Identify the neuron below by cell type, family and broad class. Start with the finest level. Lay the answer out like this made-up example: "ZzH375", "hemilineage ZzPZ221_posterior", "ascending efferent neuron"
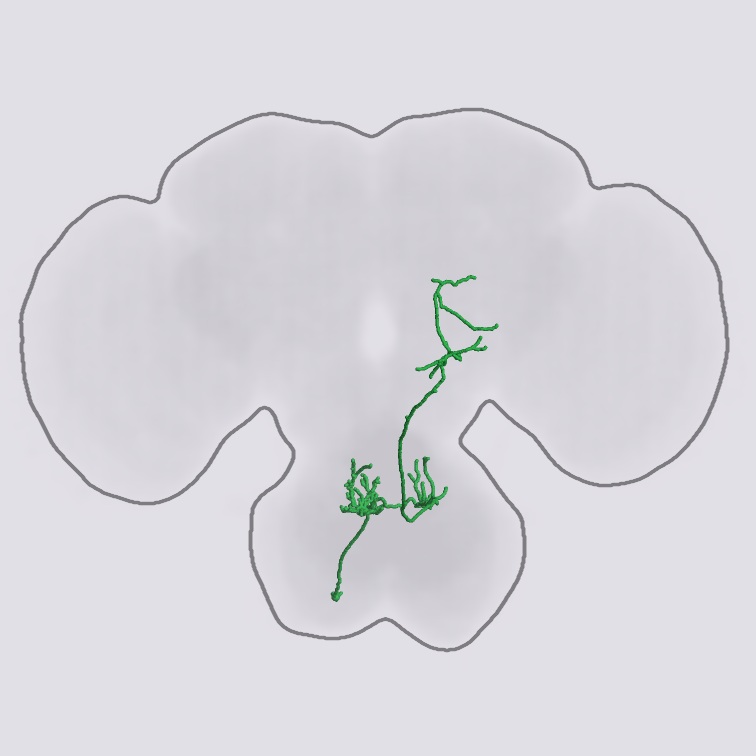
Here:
"AN07B043", "hemilineage 07B", "ascending neuron"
